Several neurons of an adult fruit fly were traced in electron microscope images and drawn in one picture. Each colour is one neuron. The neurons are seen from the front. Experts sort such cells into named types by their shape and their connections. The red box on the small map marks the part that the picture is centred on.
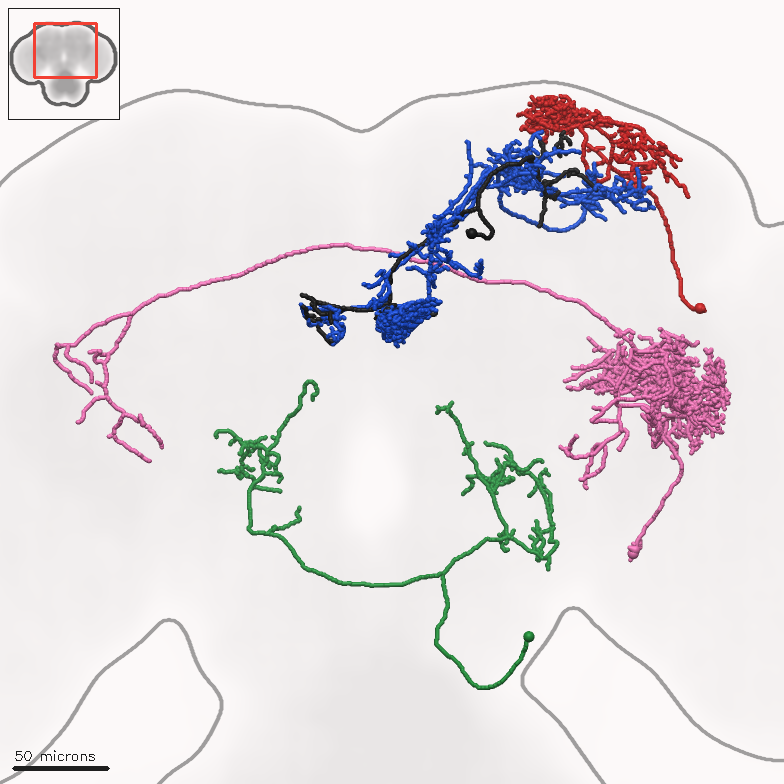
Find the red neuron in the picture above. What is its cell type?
CB3281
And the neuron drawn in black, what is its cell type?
PAM04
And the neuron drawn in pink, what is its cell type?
AVLP321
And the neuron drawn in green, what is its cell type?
PS351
